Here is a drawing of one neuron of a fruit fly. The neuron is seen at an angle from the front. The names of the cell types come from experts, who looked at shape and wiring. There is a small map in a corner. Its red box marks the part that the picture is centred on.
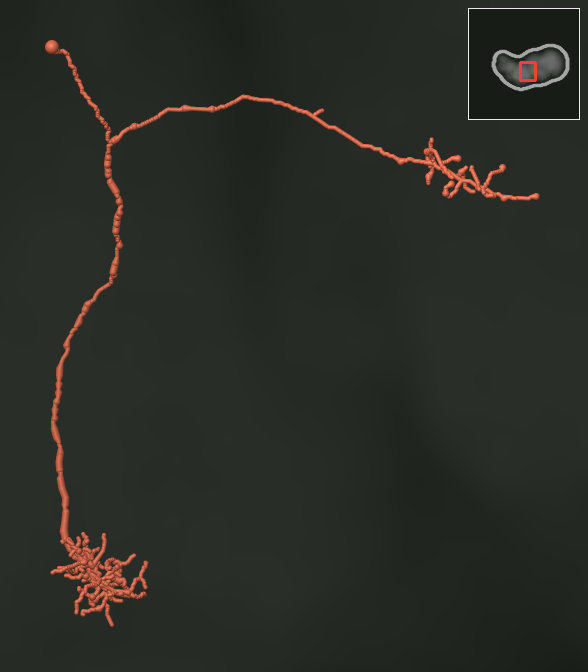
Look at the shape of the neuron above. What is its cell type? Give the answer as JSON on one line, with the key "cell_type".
{"cell_type": "LPC1"}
